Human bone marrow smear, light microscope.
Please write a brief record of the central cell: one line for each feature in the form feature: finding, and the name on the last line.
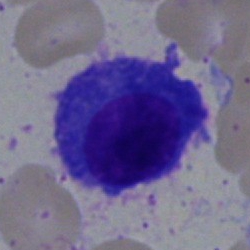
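Outline: irregular, ragged, ruffled edge
Bleb: small, cytoplasmic, from upper right edge
Nucleus: off-centre, toward lower right
Granules: none distinct in cytoplasm
Name: plasma cell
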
